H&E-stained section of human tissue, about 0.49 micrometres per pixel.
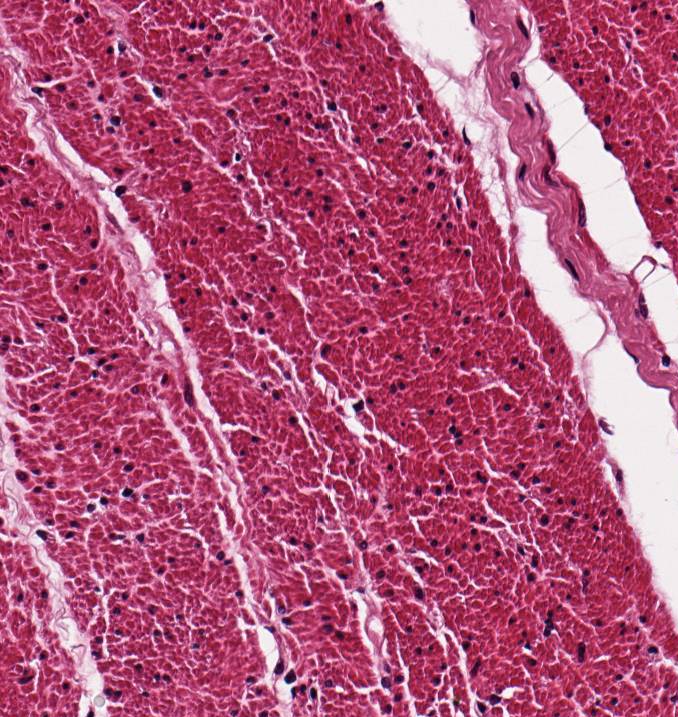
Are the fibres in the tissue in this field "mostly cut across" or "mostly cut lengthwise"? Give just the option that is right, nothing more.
Mostly cut across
